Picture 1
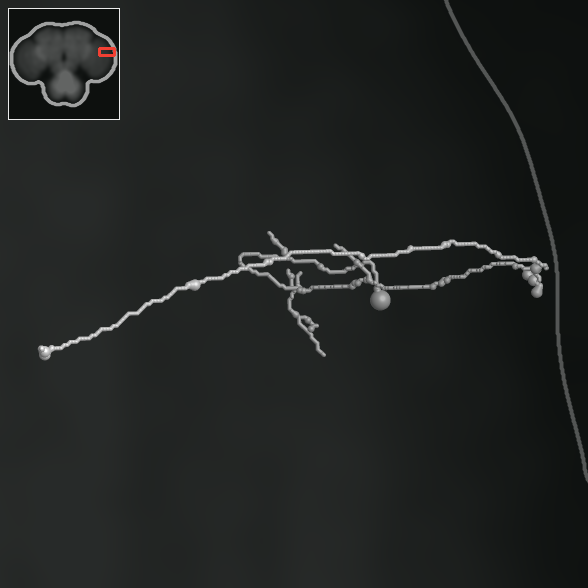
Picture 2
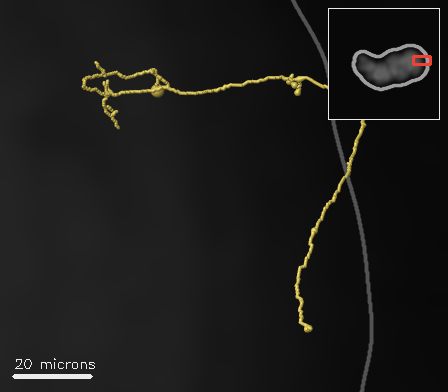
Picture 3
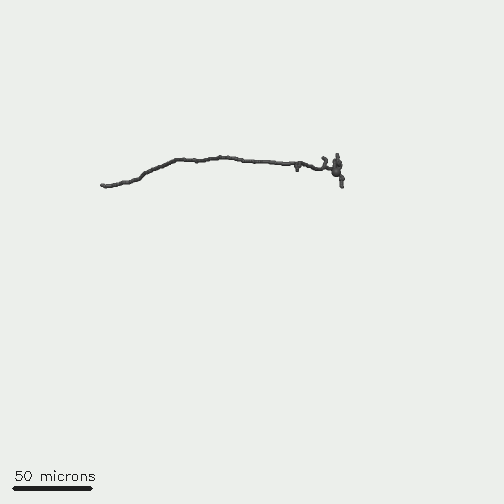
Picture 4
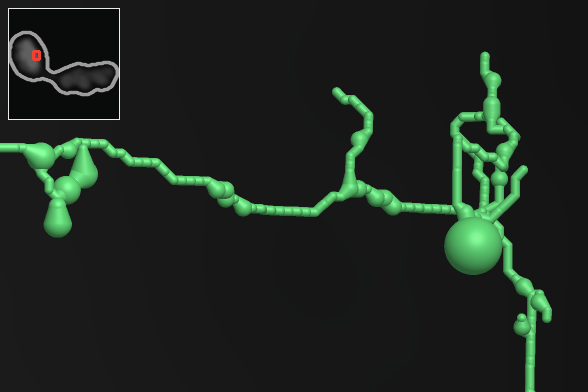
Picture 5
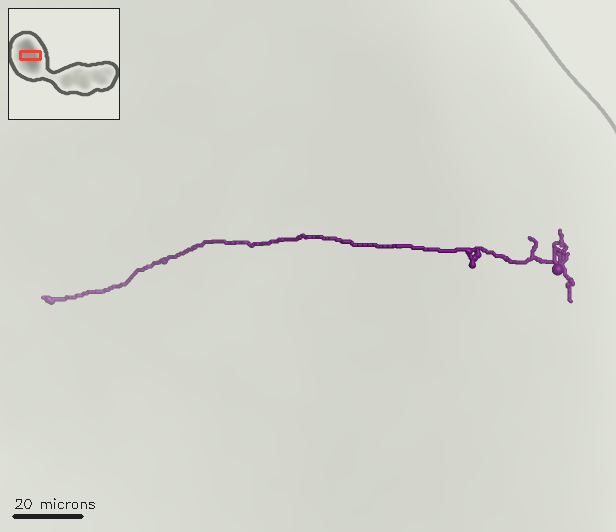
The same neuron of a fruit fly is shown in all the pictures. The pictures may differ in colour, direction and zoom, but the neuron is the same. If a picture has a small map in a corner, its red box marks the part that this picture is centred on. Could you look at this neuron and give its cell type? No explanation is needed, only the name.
C2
